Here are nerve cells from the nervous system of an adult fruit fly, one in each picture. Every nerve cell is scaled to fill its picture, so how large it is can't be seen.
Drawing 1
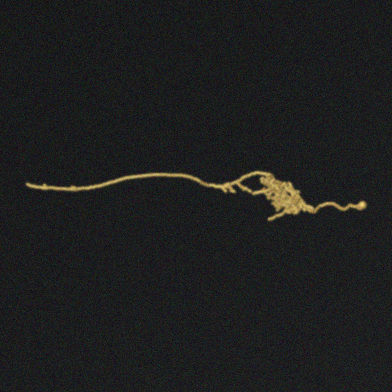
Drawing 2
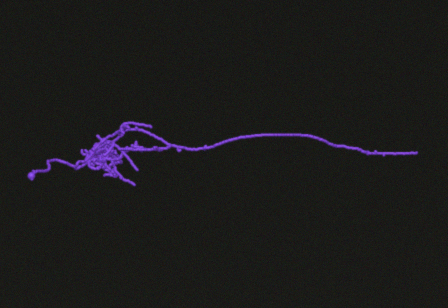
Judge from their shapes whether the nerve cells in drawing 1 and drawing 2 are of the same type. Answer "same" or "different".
same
